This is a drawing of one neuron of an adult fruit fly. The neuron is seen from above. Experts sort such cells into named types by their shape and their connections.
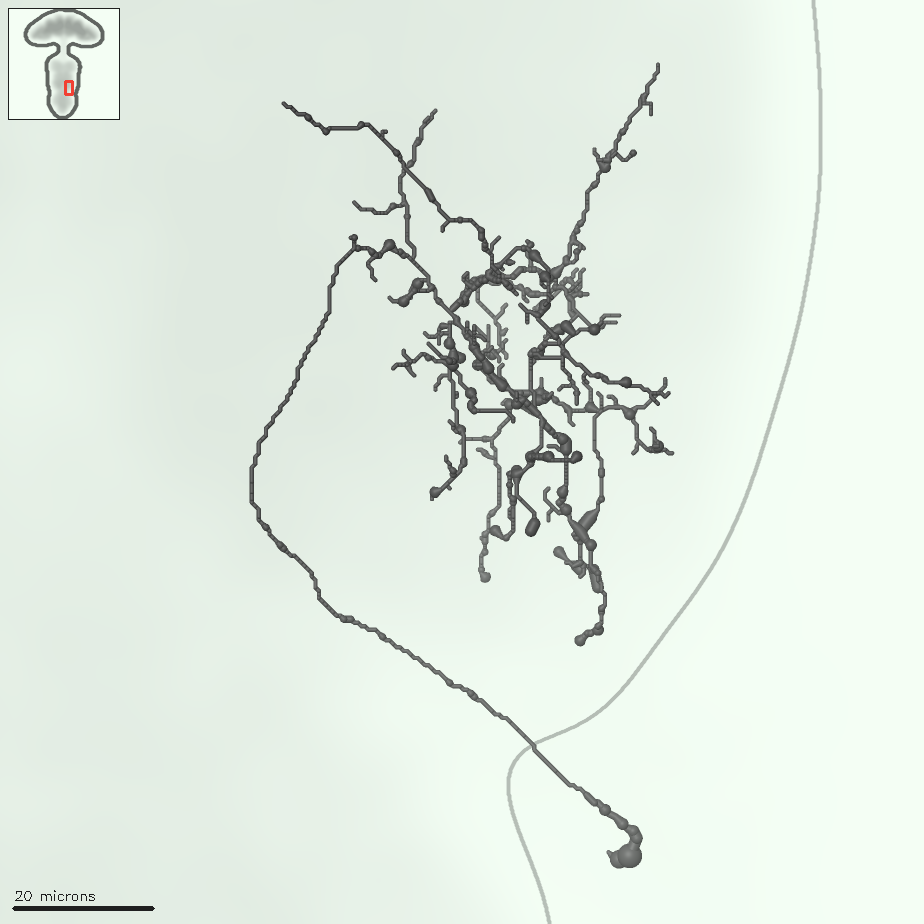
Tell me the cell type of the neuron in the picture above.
IN21A074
